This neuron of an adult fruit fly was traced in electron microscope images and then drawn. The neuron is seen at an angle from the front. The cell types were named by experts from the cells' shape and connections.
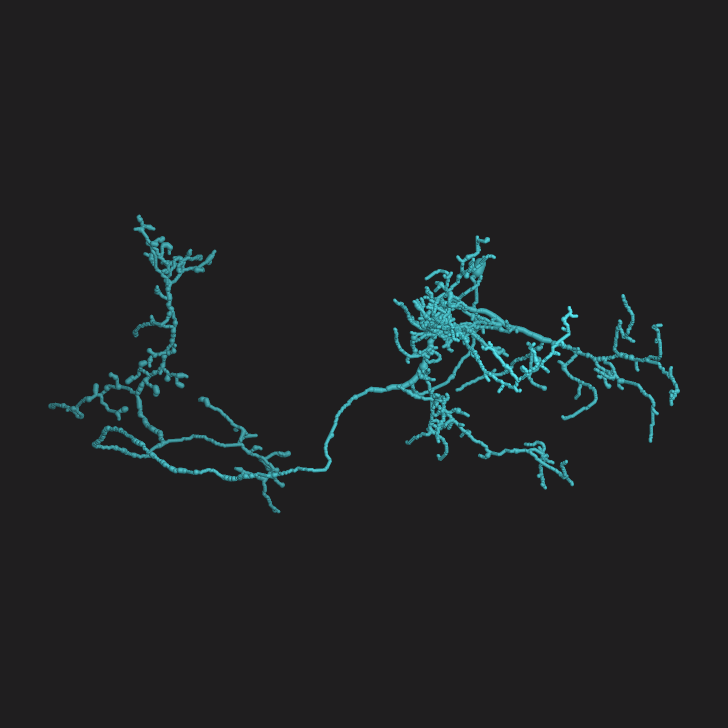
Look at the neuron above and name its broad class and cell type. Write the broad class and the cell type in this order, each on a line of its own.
central-brain intrinsic neuron
CL340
